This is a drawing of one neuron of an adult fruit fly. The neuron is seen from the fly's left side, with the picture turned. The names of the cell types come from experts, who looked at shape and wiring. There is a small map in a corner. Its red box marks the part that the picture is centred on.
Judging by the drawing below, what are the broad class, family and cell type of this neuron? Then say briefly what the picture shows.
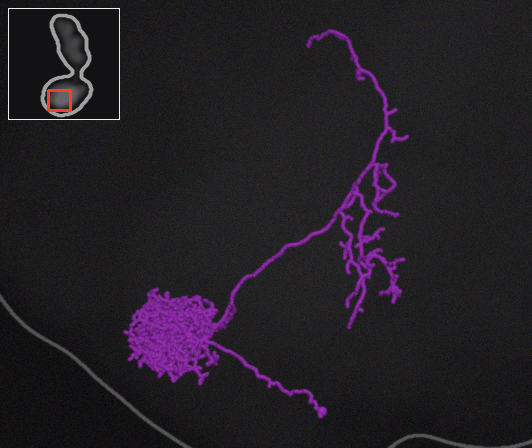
This is a central-brain intrinsic neuron. Its family is hemilineage AOTUv3_dorsal. Its cell type is AOTU027. The cell body is at the bottom of the picture. The picture shows dozens of branch ends.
